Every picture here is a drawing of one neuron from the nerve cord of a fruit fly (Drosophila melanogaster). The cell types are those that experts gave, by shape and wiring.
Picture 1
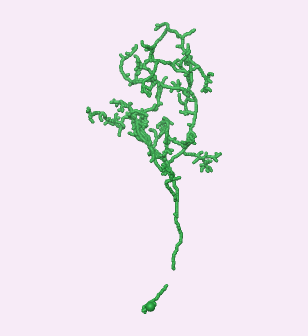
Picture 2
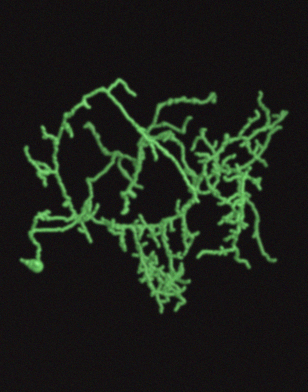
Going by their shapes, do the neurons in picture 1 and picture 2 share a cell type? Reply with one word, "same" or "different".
same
